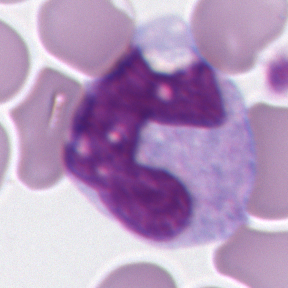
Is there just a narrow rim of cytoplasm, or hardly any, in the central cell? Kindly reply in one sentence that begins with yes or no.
No, this cell has broad cytoplasm around its nucleus.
